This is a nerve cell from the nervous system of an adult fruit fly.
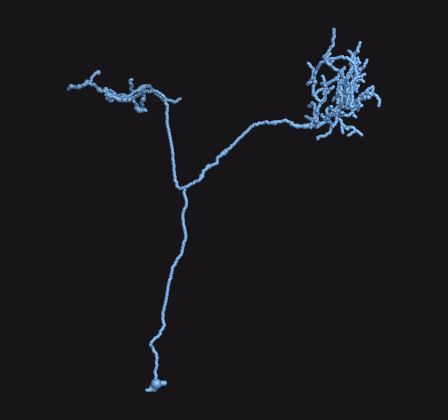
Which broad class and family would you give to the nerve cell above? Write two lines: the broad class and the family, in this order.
visual projection neuron
LC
